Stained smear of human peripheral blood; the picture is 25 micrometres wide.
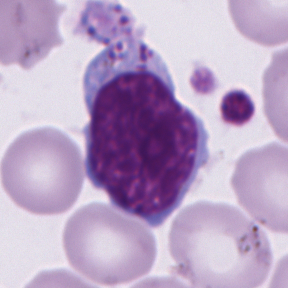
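Large granular lymphocyte in a stained peripheral blood smear. Notice that the cytoplasm is pale blue, and that beside and below the nucleus it holds no visible granules. Look for vacuoles as well: there are none here. The nuclear outline is slightly angular rather than smoothly curved.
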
